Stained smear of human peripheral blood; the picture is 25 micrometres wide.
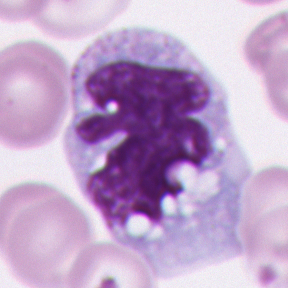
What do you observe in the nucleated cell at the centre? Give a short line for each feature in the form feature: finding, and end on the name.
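Vacuoles: several clear round ones, clustered at lower right beside the nucleus
Nuclear form: fills much of the cell, folded into several blunt lobe-like parts
Cytoplasm: pale grey-blue
Granules: only fine, faint and dust-like
Cell type: monocyte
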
